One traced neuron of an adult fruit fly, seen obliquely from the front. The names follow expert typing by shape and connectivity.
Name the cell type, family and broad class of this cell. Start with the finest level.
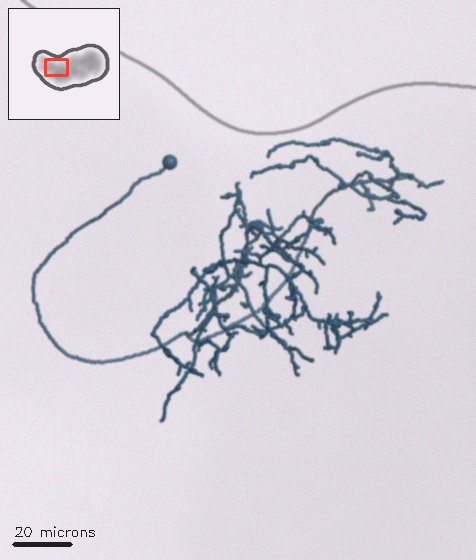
IN19B070; hemilineage 19B; nerve-cord intrinsic neuron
